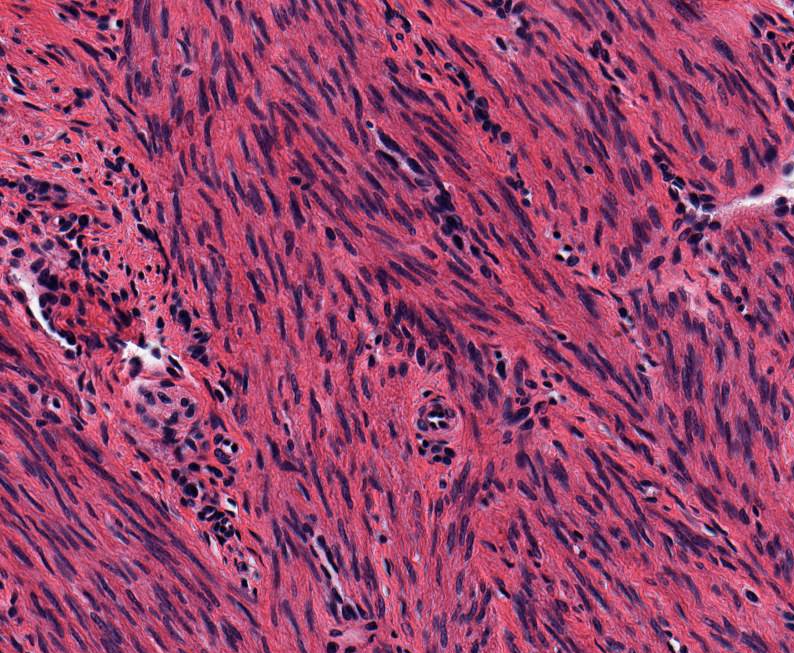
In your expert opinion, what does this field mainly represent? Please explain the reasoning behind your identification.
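Answer: smooth muscle. Spindle cells fill the field in long intersecting fascicles running in different directions, with abundant bright eosinophilic fibrillar cytoplasm and elongated, dark-staining nuclei, many with blunt rounded ends. No epithelium or glands are present anywhere.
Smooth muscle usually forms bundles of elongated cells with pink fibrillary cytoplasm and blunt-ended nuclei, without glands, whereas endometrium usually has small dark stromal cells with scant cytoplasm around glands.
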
